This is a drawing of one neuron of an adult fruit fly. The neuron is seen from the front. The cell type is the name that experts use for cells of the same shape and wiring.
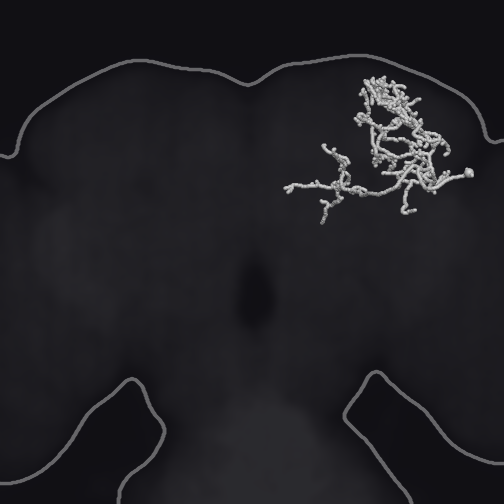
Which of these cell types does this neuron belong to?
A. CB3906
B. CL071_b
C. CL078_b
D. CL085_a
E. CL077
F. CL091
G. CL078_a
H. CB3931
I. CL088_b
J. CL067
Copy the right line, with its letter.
E. CL077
